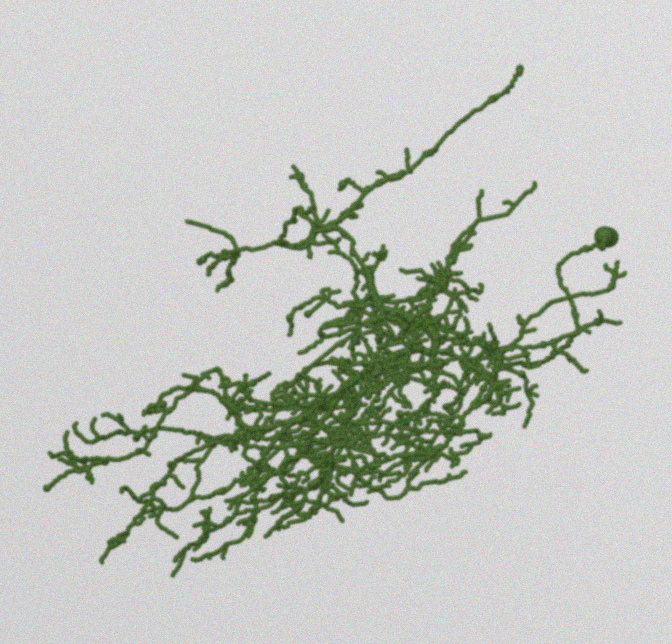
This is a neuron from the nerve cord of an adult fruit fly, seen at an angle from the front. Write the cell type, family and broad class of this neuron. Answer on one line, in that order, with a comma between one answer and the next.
IN06A020, hemilineage 06A, nerve-cord intrinsic neuron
